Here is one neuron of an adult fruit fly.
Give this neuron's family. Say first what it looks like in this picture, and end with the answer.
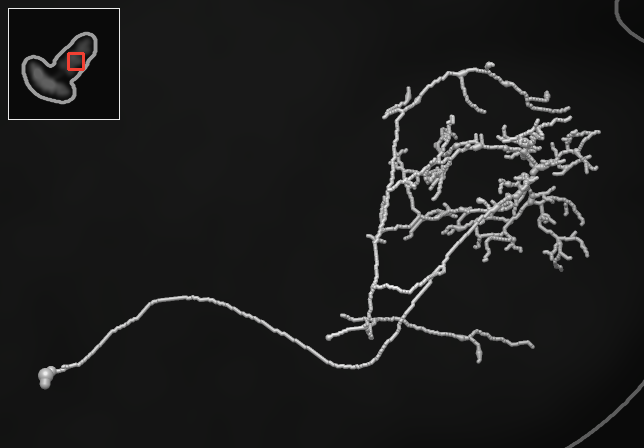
Its cell body lies at the lower left of the picture. Dozens of branch ends can be seen. It is a nerve-cord intrinsic neuron. Its family is hemilineage 14A.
